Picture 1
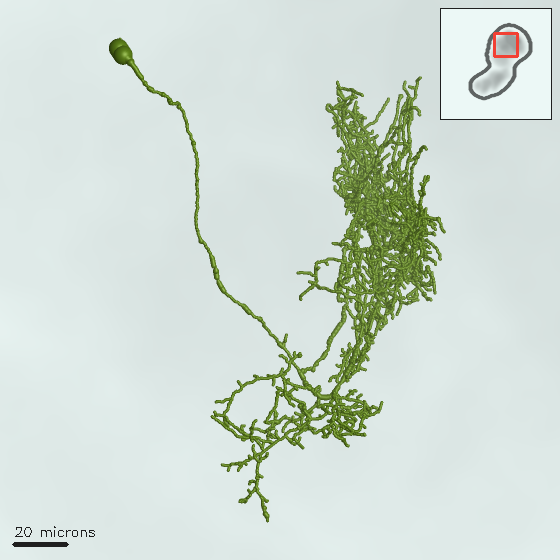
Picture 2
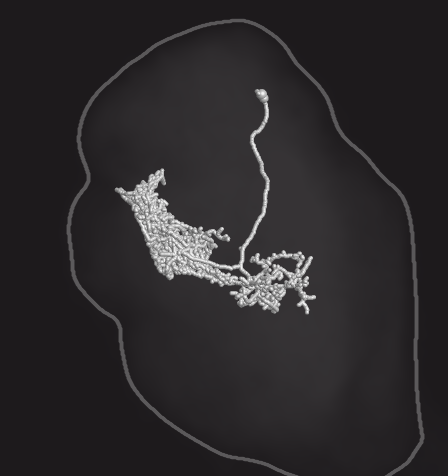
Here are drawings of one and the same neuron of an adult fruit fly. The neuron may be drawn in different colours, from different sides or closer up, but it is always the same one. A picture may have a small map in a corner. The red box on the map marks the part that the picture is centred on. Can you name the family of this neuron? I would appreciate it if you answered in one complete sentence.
The neuron here is of family hemilineage SMPpm1.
